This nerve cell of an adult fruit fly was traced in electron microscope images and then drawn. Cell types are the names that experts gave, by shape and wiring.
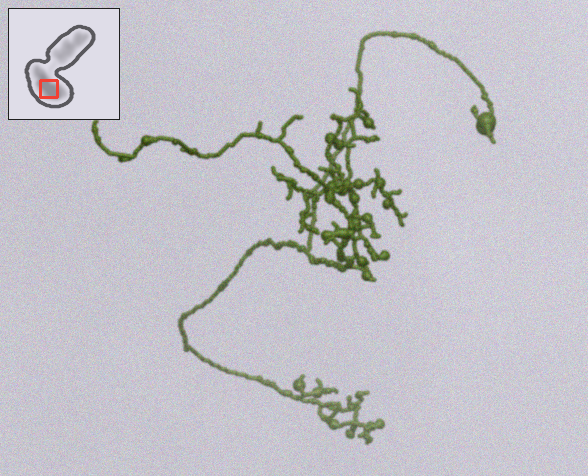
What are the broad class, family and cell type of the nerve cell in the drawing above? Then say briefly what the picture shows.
Its broad class is central-brain intrinsic neuron. Its family is hemilineage SIPp1. It is of cell type FB9C. It is in the brain and does not reach the nerve cord. The picture shows dozens of branch ends.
